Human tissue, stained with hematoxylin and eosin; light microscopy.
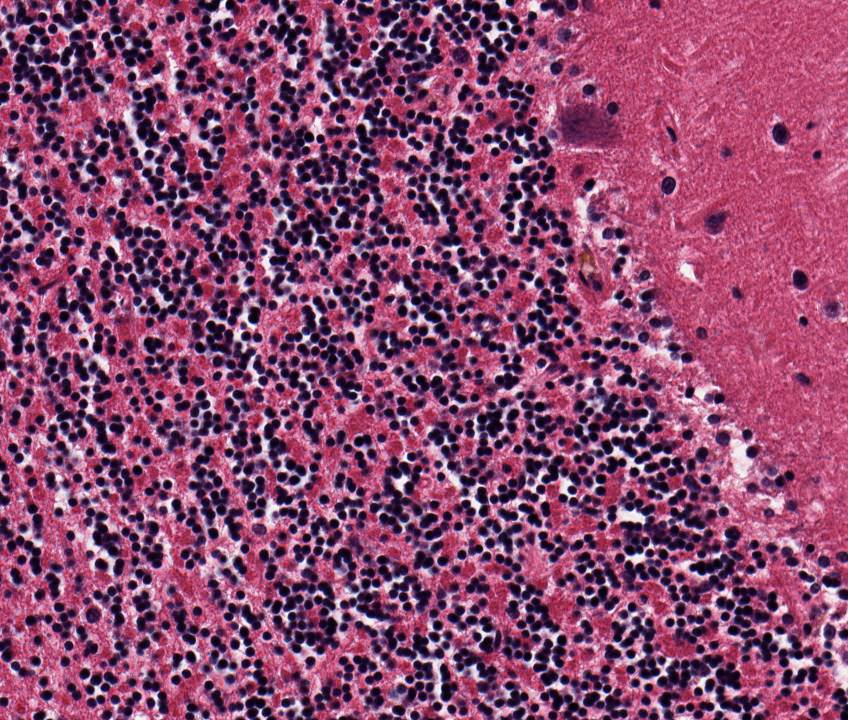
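Cerebellum, haematoxylin and eosin. A densely cellular layer, left and below, is crowded with small round dark-staining nuclei and scant visible cytoplasm. Small irregular pink patches free of nuclei lie between them. A pale, sparsely cellular layer occupies the upper right. A single large cell body with purple cytoplasm sits at the upper end of the border between layers.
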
